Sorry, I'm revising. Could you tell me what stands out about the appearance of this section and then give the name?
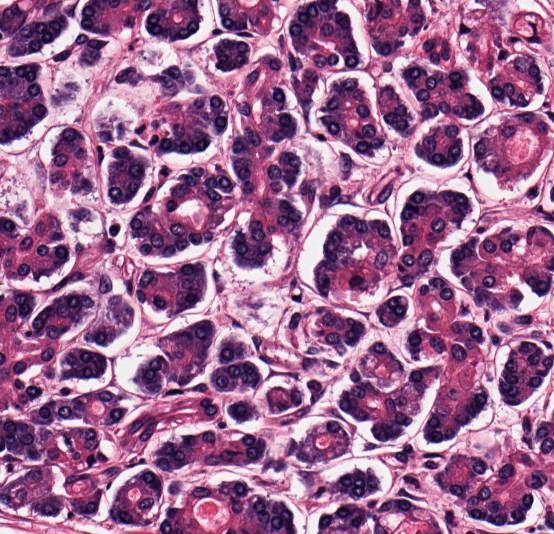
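First, closely packed rounded glandular units fill the whole field, separated only by thin strands of stroma. Second, those strands are pink and fibrous, with scattered spindle-shaped nuclei. The lining cells have round, darkly stained nuclei, and most have dense purple-to-pink cytoplasm. This is pancreas.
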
